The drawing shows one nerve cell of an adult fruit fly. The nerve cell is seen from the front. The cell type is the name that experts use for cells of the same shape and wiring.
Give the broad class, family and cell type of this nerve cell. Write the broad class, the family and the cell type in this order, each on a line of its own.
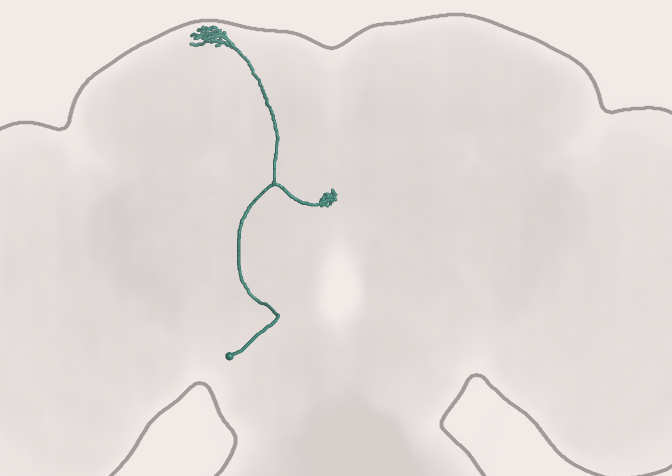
central-brain intrinsic neuron
hemilineage LALv1_dorsal
SA1_b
